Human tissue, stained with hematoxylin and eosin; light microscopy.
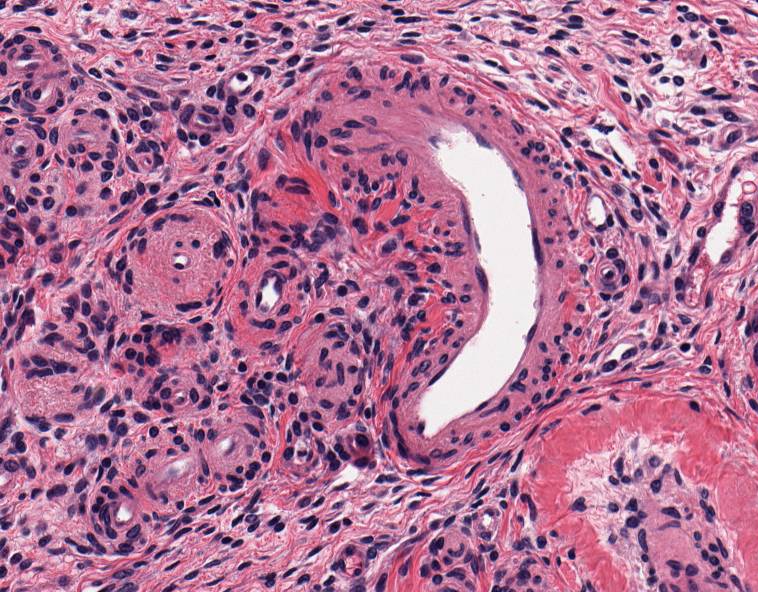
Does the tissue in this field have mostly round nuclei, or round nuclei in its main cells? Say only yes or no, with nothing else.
No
